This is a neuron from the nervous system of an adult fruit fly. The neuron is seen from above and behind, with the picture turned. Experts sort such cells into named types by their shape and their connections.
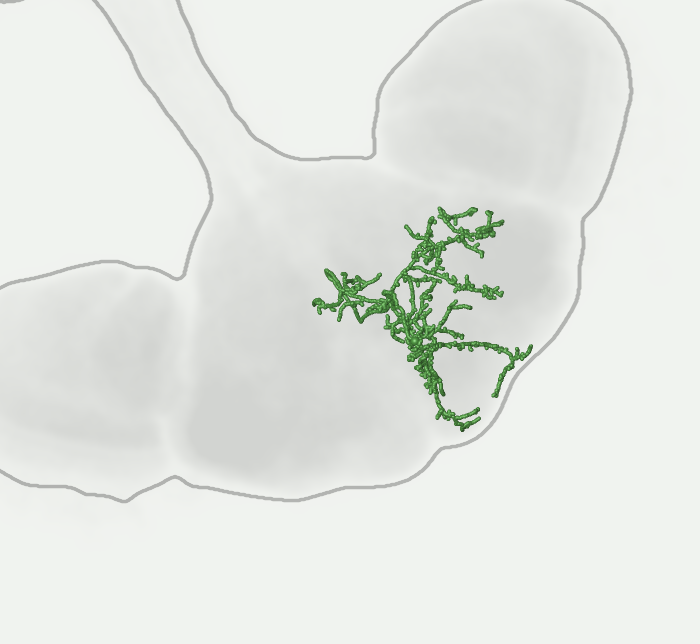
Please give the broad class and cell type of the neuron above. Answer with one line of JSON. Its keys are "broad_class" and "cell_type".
{"broad_class": "central-brain intrinsic neuron", "cell_type": "SMP546"}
